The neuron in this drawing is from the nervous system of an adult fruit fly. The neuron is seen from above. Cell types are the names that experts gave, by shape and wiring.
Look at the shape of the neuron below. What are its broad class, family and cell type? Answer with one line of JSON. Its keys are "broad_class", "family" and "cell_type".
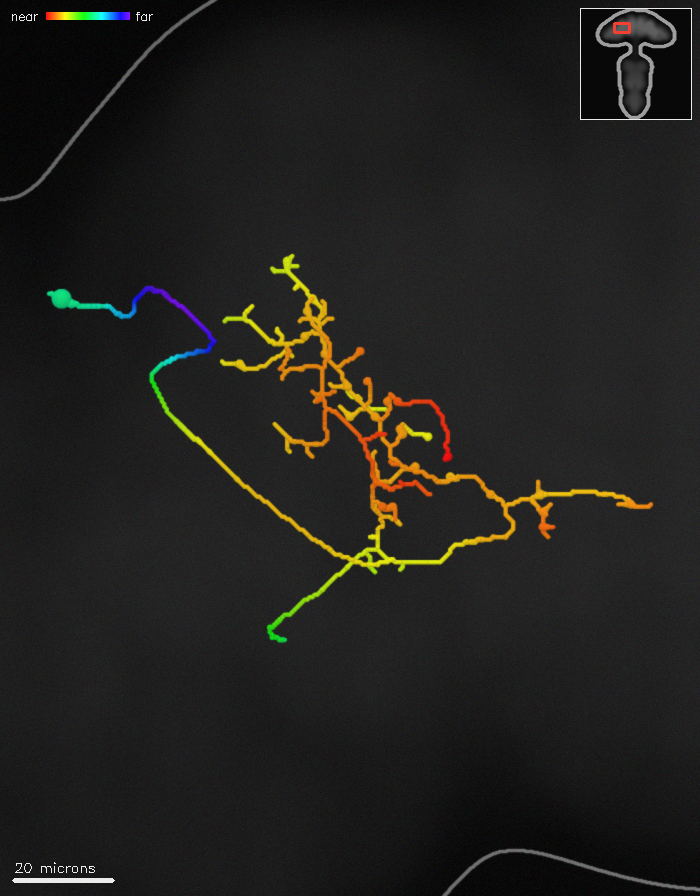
{"broad_class": "central-brain intrinsic neuron", "family": "hemilineage SLPav2", "cell_type": "CB1935"}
